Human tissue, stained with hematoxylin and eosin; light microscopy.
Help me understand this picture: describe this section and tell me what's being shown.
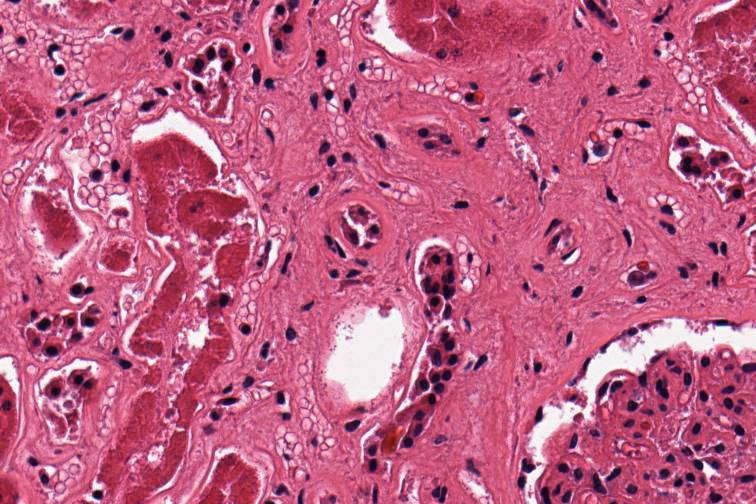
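Small tubules lie scattered among wide bands of stroma. Central ones have narrow lumens lined by a single layer of cuboidal cells with dark round nuclei. At lower right, a rounded, densely cellular lobulated structure is partly rimmed by a clear crescent-shaped space. This is renal cortex.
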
